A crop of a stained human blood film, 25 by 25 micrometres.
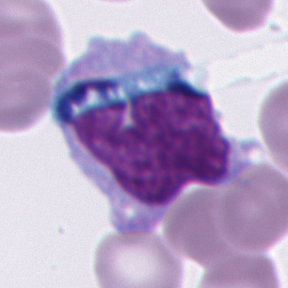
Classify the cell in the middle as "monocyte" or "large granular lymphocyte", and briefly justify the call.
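The answer is monocyte. The nucleus fills most of the cell and lies towards its lower right. The cytoplasm is pale greyish blue and is widest above the nucleus. A deep blue band runs along the upper-left edge of the nucleus.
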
